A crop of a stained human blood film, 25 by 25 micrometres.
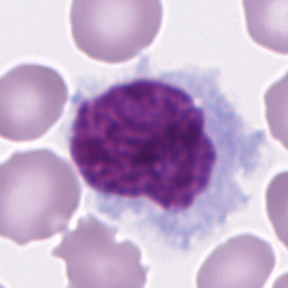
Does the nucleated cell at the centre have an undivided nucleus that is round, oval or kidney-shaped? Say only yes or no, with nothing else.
Yes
